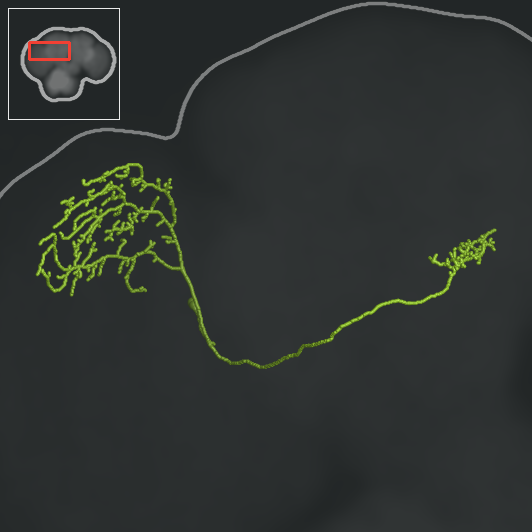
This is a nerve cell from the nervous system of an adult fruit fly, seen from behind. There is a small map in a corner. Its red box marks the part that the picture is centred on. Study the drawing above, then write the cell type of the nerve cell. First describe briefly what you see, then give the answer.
Dozens of branch ends can be seen. As drawn here it is wider than it is tall. This is a visual projection neuron. Its cell type is MeVP61.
